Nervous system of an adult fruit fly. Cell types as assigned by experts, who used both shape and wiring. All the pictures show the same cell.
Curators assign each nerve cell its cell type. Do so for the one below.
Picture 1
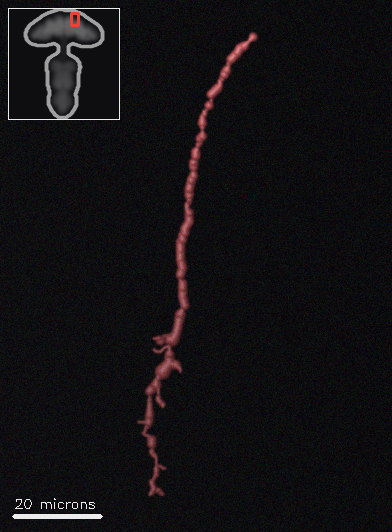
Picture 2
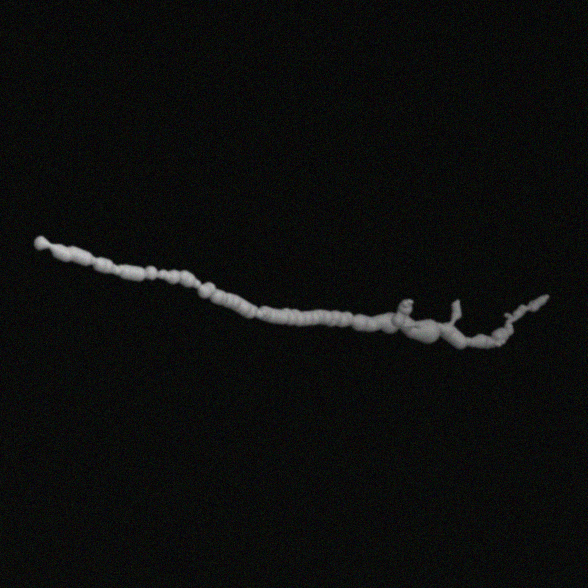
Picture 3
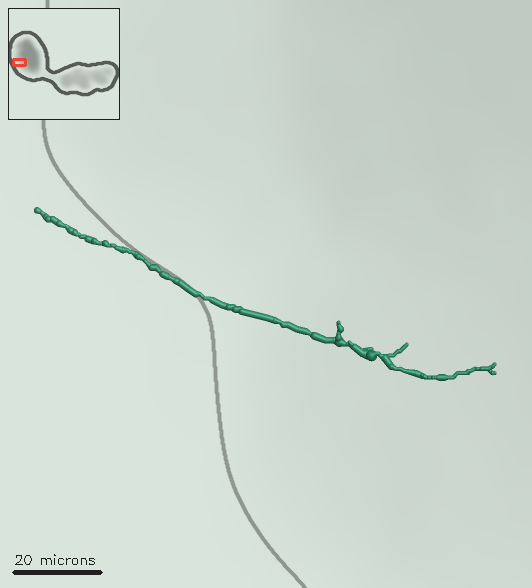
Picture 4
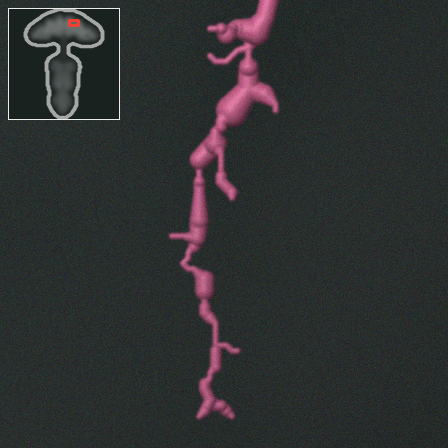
JO-B2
